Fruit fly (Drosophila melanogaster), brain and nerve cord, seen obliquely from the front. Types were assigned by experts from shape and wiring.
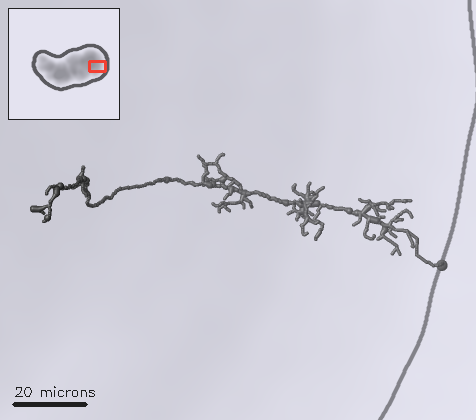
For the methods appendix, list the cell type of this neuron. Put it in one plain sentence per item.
The cell type is Tm12.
